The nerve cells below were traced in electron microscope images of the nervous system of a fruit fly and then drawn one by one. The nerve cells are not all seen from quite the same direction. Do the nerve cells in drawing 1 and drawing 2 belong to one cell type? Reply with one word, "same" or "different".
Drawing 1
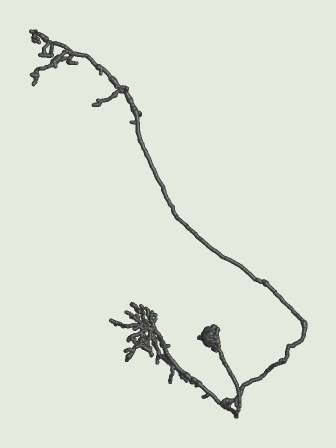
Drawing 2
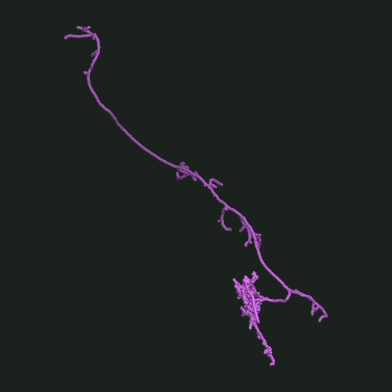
different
